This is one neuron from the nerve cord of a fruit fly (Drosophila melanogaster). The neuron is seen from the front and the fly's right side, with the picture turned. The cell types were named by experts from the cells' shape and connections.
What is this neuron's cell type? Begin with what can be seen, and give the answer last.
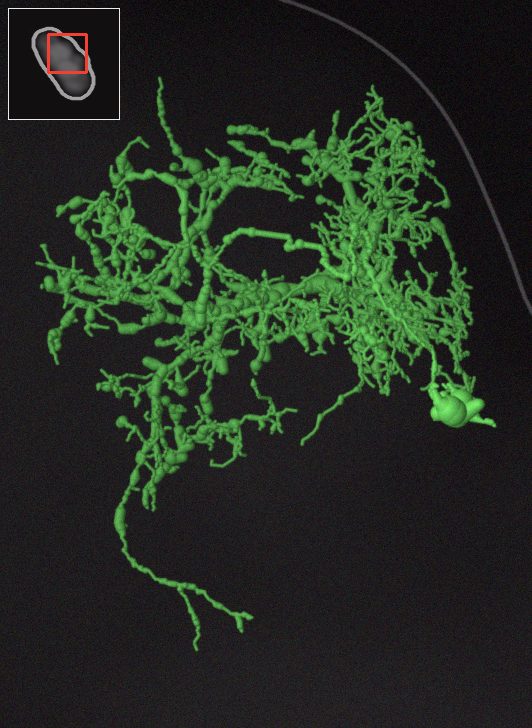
More than a hundred branch ends can be seen. As drawn here it is about as wide as it is tall. Its broad class is nerve-cord intrinsic neuron. It is of cell type IN13B009.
